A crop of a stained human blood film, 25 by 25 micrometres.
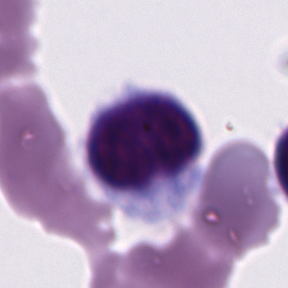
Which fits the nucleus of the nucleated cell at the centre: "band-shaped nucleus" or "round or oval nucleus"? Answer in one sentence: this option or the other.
There is a compact round or oval nucleus in this cell.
